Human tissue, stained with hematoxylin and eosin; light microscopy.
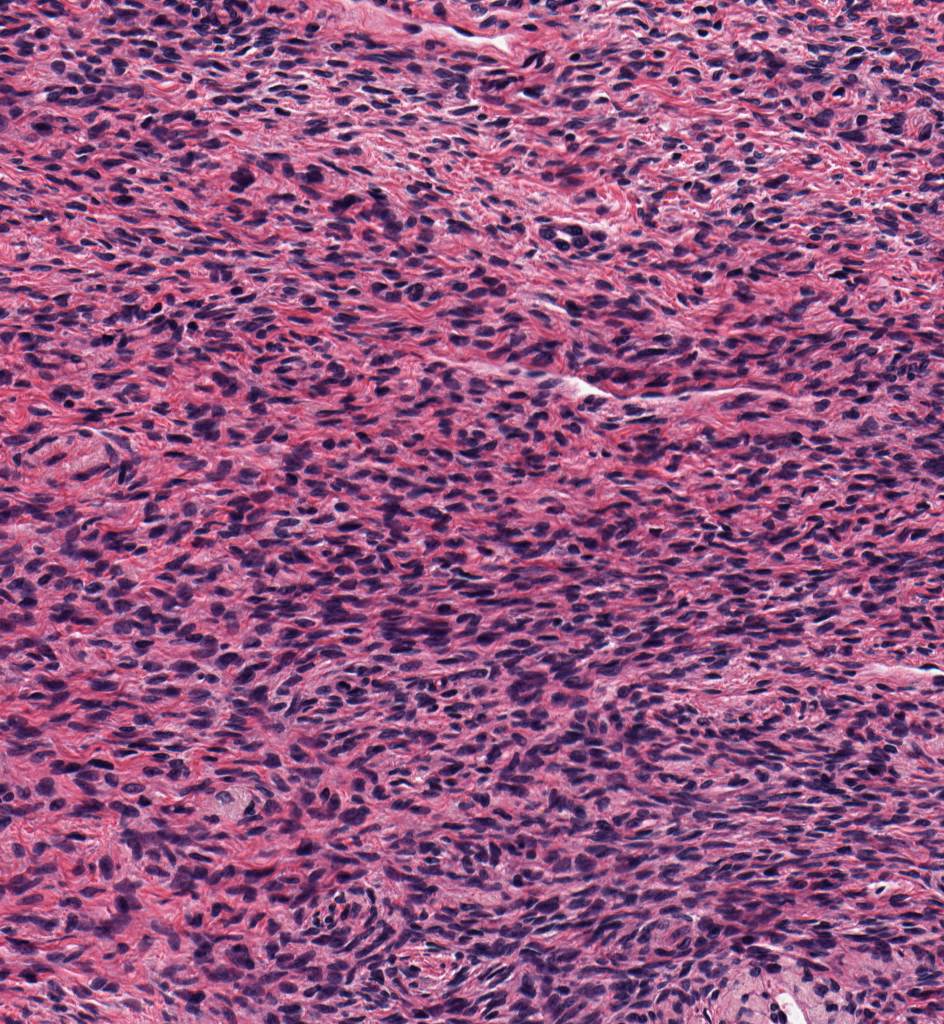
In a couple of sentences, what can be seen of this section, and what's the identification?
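Scanning across, I see densely packed spindle cells filling the whole field, and I find no epithelium anywhere. Their nuclei are elongated to oval and dark-staining; the cytoplasm is scant and pink, with indistinct cell borders. Down near the bottom edge, left of centre, the cells curve round in a small whorl. This section is ovary.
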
